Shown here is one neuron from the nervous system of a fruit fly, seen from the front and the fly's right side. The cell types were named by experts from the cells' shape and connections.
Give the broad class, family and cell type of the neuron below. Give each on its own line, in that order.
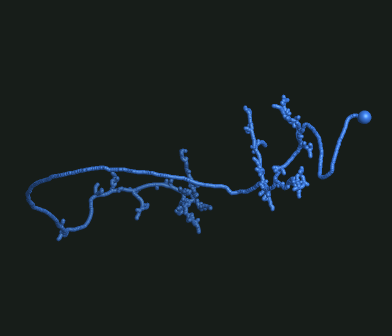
optic-lobe intrinsic neuron
Tm
Tm5Y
